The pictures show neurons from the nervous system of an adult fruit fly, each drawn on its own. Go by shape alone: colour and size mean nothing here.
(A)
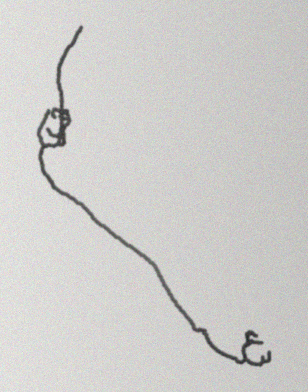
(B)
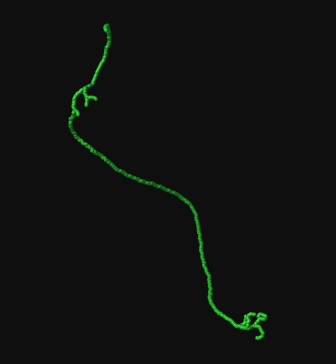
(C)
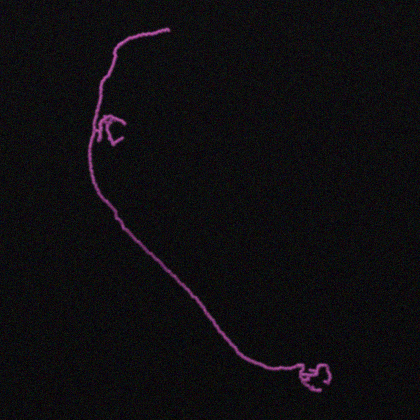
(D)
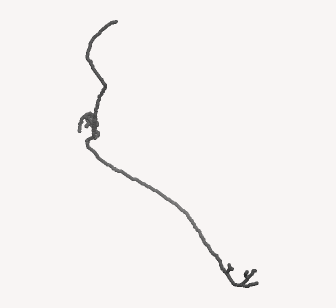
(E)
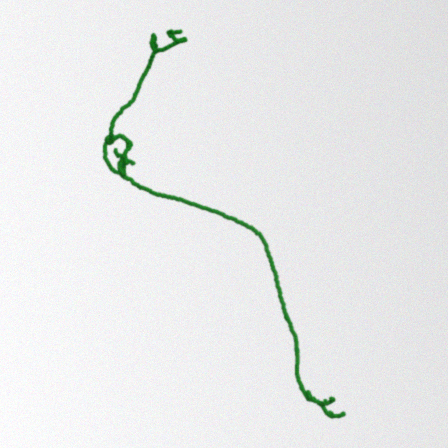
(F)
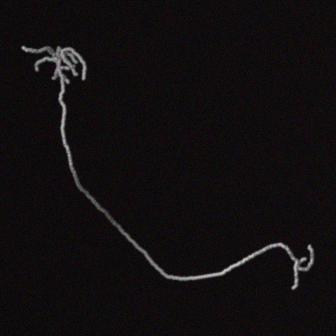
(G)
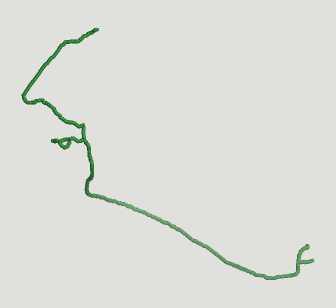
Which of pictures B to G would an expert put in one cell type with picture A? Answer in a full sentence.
Picture B, picture C and picture G are of the same cell type.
